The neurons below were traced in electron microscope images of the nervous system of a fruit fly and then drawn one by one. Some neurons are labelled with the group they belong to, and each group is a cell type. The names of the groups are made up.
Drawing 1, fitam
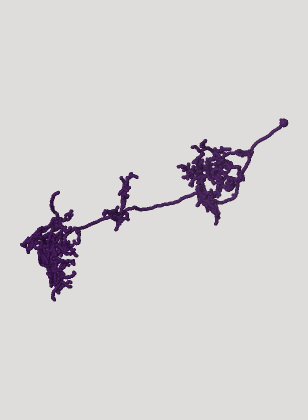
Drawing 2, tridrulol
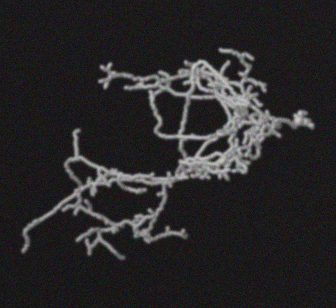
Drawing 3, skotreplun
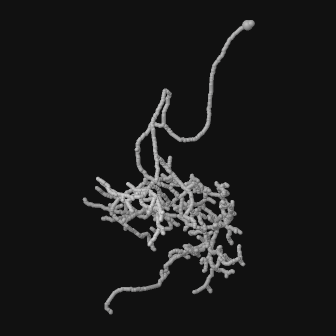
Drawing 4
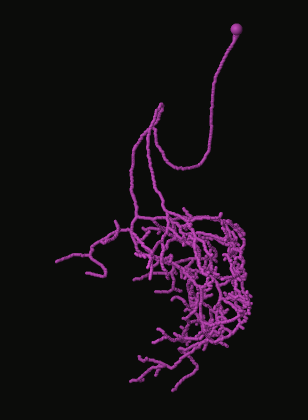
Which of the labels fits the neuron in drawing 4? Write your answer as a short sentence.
It belongs to skotreplun.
